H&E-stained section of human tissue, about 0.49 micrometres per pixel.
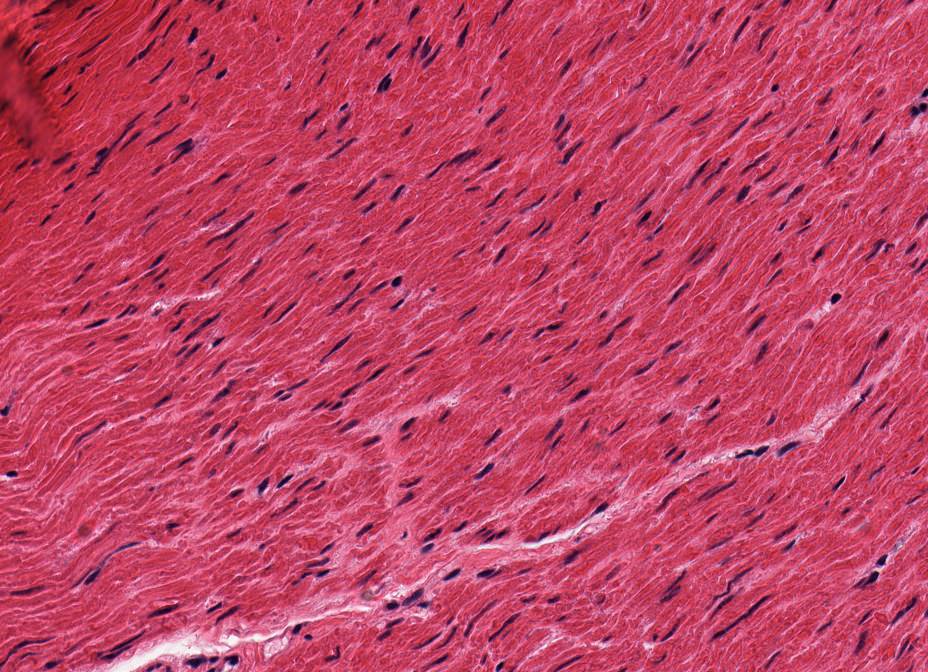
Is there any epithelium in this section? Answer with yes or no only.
No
